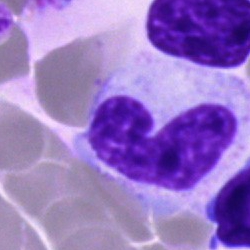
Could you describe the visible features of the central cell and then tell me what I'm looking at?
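A deeply indented nucleus, its notch opening upward, sits in the lower half of the cell. Its chromatin is dark purple and clumped, with paler patches between the clumps. The cytoplasm is abundant and pale lilac-grey. This is a band neutrophil.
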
